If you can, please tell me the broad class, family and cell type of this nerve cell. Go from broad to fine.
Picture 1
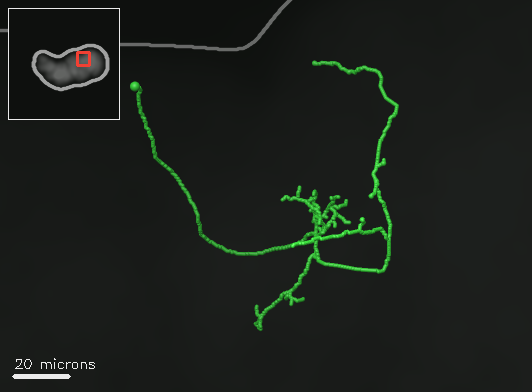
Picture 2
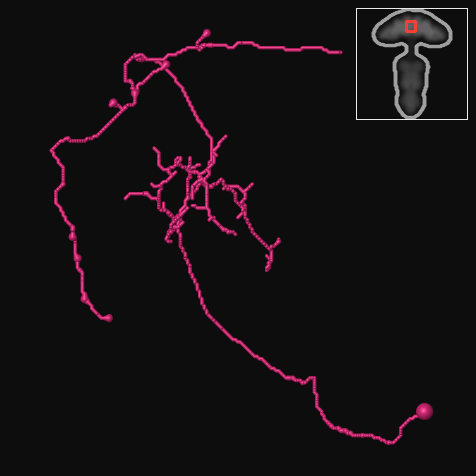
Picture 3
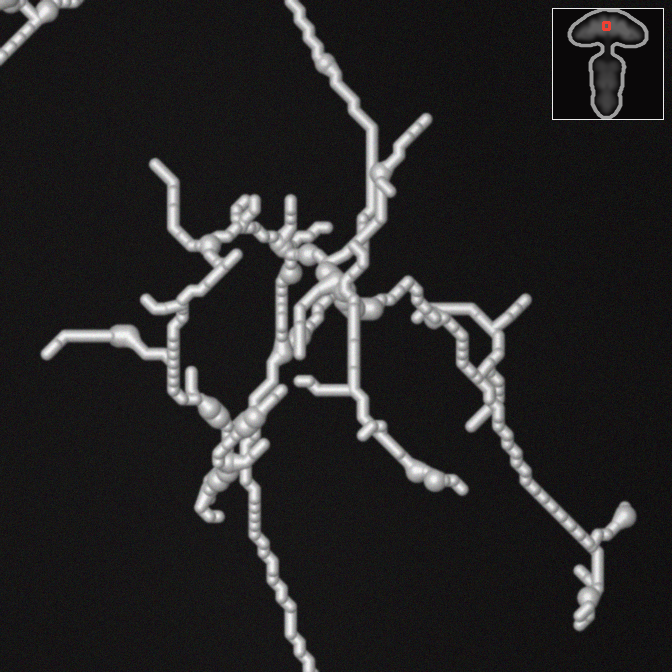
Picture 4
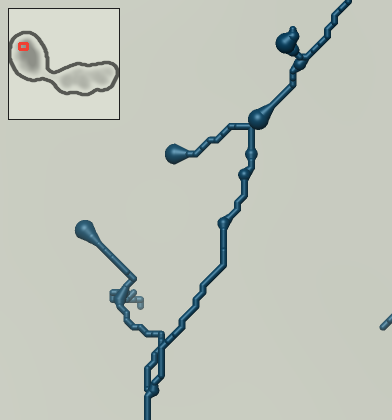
central-brain intrinsic neuron; class CX; FS3_d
